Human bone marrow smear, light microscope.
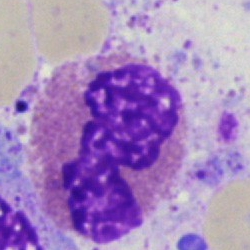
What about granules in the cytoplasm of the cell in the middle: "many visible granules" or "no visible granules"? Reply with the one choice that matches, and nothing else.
Many visible granules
